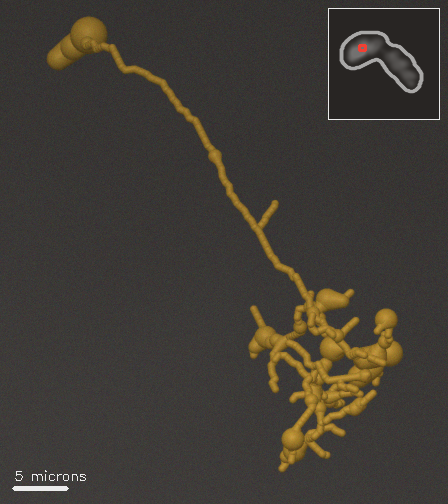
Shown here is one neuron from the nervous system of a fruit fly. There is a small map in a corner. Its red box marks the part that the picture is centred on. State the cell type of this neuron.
Cm2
